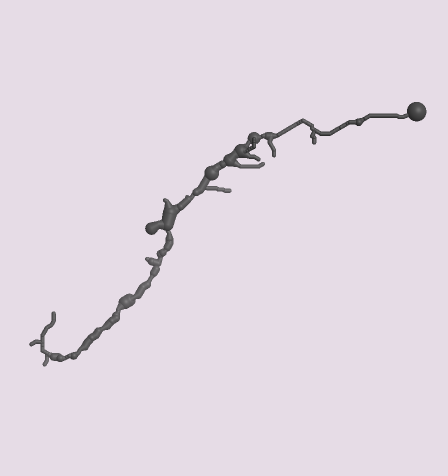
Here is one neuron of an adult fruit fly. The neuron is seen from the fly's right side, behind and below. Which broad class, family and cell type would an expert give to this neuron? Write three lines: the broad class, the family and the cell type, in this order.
optic-lobe intrinsic neuron
Dm
Dm3a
